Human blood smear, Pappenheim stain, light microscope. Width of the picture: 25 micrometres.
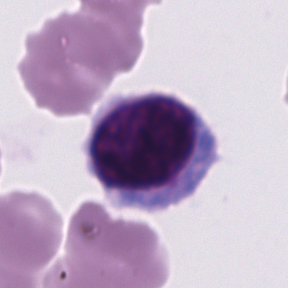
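Hairy cell, centre of a stained peripheral blood smear. Its outline is roughly round with a slightly uneven, frayed edge. A single oval nucleus shows no lobes or deep indentation, and its dark purple chromatin is coarsely clumped. No distinct granules are visible in the cytoplasm.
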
